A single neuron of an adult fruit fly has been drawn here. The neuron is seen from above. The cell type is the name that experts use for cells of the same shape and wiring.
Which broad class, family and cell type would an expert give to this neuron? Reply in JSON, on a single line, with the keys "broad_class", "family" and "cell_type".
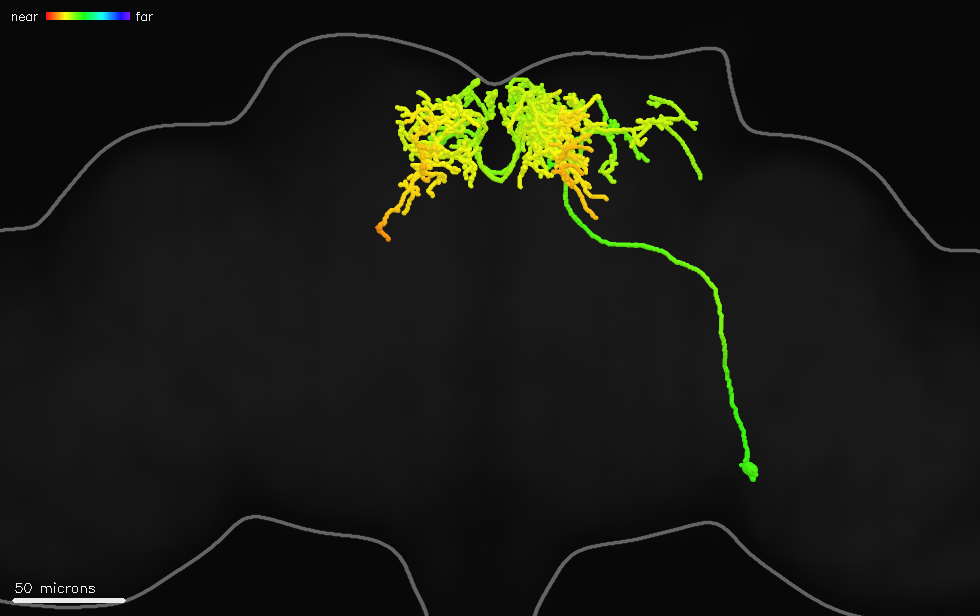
{"broad_class": "central-brain intrinsic neuron", "family": "hemilineage DL2_ventral", "cell_type": "MBON29"}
